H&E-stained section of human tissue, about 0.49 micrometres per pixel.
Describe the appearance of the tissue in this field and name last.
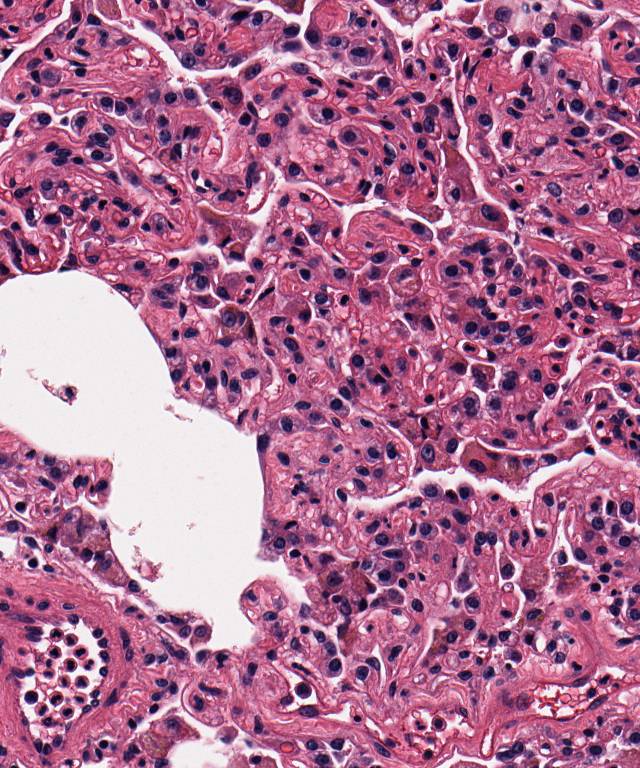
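Mostly closely packed rounded compartments with thin pink septa, and hardly any open airspace bar one large empty space. They're crowded with large polygonal cells, abundant pink cytoplasm, single round to oval nuclei, many carrying finely granular golden-brown pigment. It's lung.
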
